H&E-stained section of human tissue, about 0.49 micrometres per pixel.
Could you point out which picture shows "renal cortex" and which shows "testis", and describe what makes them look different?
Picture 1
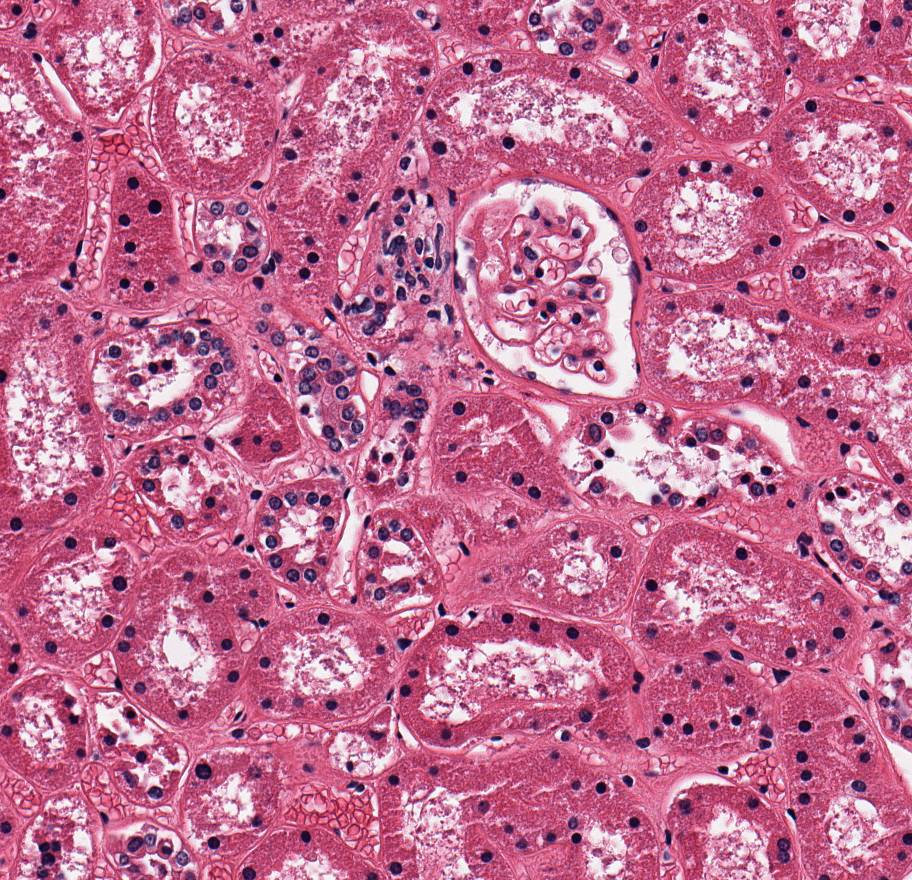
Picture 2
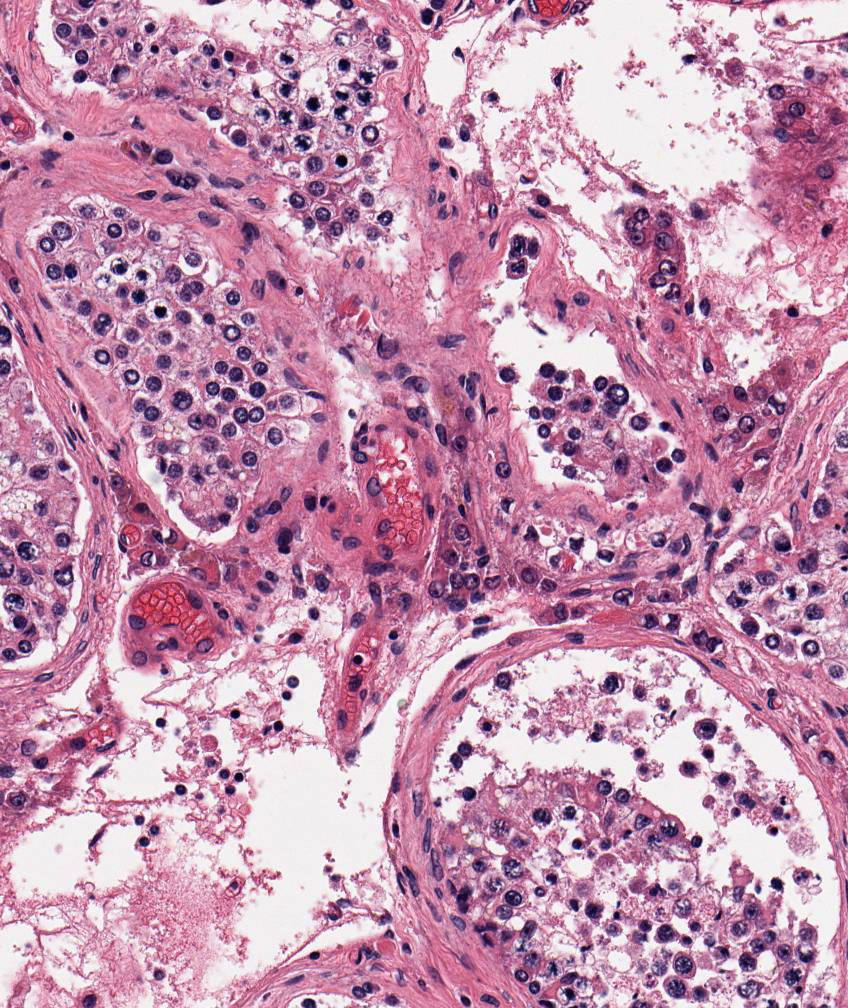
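Picture 1: renal cortex. Picture 2: testis. Renal cortex: closely packed tubule cross-sections fill the field; one glomerulus just above and right of centre. Most tubules lined by cells with deeply eosinophilic, granular cytoplasm and round dark nuclei. Lumens of most larger tubules not empty; they hold pale, fluffy, vacuolated material. Interstitium scant, thin pink bands only. Testis: rounded tubular units cut across, separated by bands of pink fibrous stroma. Tubules filled with round cells; round dark nuclei, pale or clear cytoplasm. Lower right tubule: cells loosely scattered, many detached into the central space. No fat cells in the field.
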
